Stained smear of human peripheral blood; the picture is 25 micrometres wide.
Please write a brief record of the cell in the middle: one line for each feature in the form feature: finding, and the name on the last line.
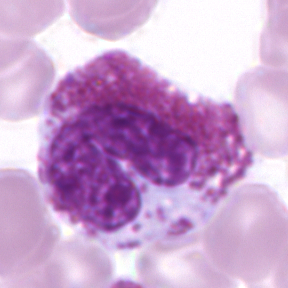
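Nucleus: a curved, bent band; see how its hollow side faces the lower right
Chromatin: dark purple, coarsely clumped
Nucleoli: look closely, none are visible
Granules: coarse and purple-red, crowding the cytoplasm, thickest along the upper part of the cell
Name: eosinophil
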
